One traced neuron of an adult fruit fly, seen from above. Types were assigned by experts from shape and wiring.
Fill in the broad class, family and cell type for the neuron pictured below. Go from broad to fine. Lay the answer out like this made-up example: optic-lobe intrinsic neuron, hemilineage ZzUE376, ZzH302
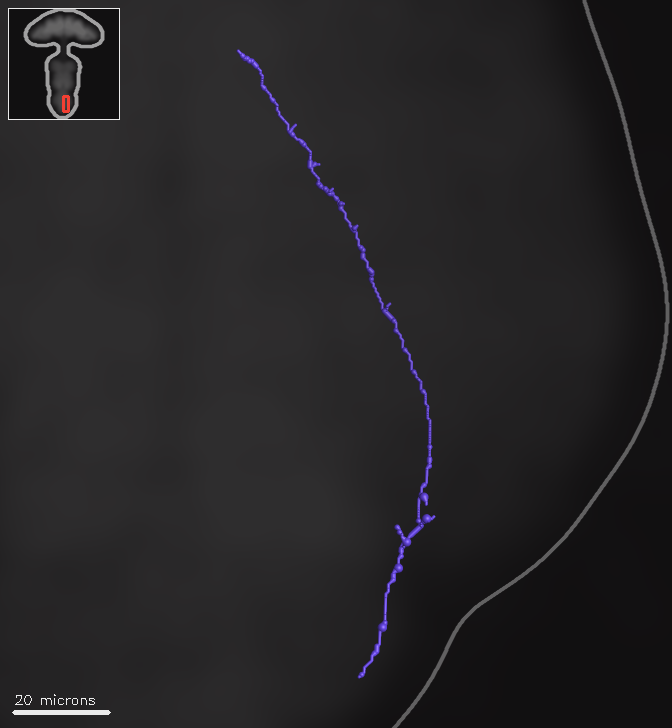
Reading: sensory neuron entering the nerve cord, class mechanosensory tactile, SNta31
